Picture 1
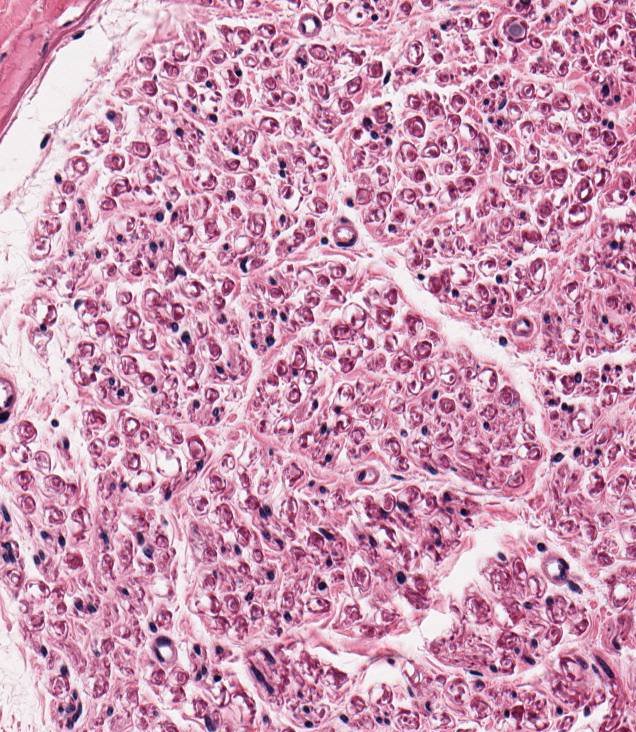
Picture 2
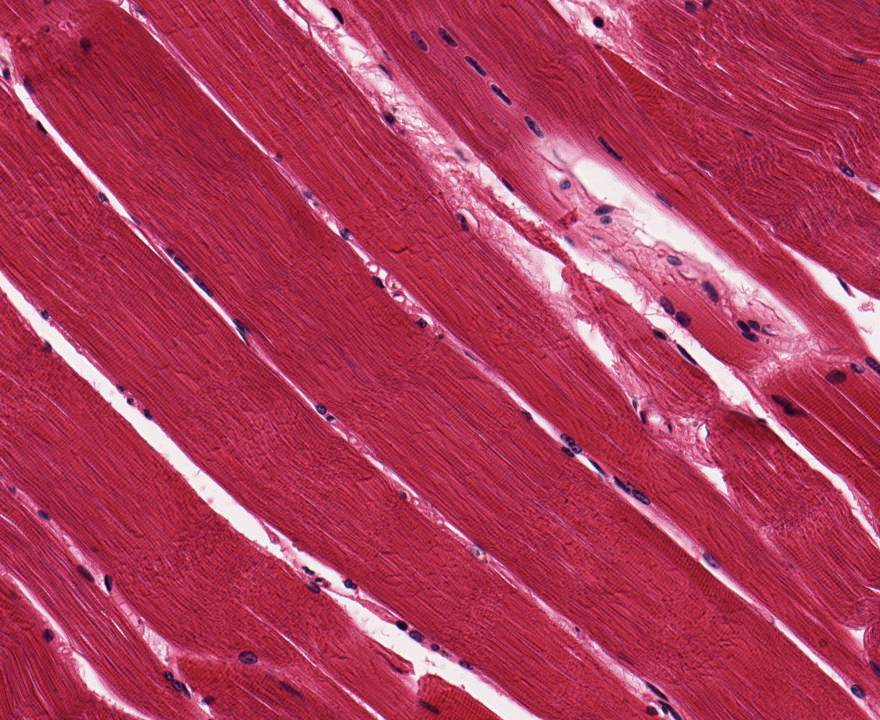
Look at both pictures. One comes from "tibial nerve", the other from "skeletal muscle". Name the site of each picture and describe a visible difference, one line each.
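Picture 1: tibial nerve. The field is filled with closely packed small round profiles of myelinated nerve fibres cut in cross section.
Picture 2: skeletal muscle. Long parallel fibres run diagonally from upper left to lower right across the whole field.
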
